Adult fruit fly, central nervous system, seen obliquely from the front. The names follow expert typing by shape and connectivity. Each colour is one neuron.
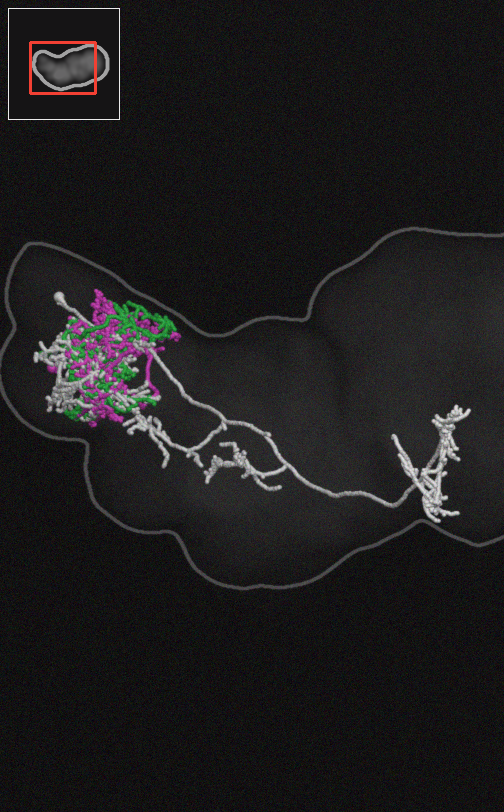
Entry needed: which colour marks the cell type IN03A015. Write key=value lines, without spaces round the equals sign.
colour=green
